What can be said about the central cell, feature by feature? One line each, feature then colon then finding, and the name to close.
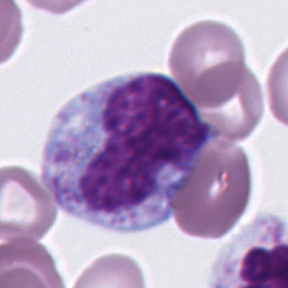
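Outline: roughly oval and smooth.
Cytoplasm colour: pale grey-blue.
Cytoplasm position: mostly on the left side of the nucleus.
Granules: fine, purple, scattered through the cytoplasm.
Name: monocyte.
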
